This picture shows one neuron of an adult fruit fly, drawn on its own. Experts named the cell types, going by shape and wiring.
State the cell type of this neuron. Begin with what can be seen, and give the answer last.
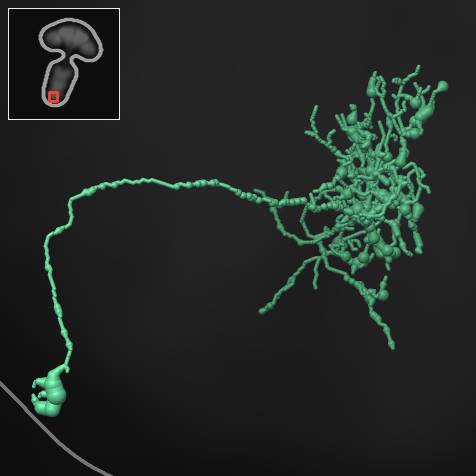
It is in the nerve cord and does not reach the brain. Its cell body lies at the lower left of the picture. Dozens of branch ends can be seen. It is a nerve-cord intrinsic neuron. The cell type is INXXX441.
